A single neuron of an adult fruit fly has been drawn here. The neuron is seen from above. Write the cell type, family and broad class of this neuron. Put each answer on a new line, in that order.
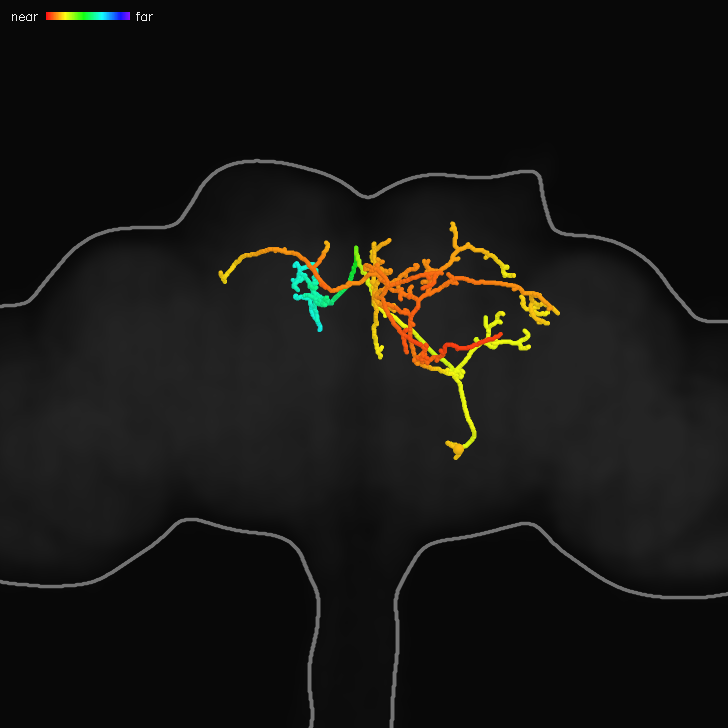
SMP718m
hemilineage SMPpv1
central-brain intrinsic neuron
